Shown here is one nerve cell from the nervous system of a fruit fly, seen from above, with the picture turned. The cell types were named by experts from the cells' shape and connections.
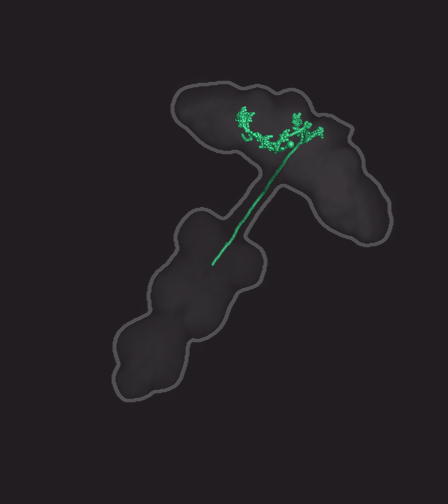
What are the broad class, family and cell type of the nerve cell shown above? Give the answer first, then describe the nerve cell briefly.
It is a central-brain intrinsic neuron. The family is hemilineage SMPpm1. The cell type is SLP406. It reaches both the brain and the nerve cord, passing through the neck. As drawn here it is taller than it is wide.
